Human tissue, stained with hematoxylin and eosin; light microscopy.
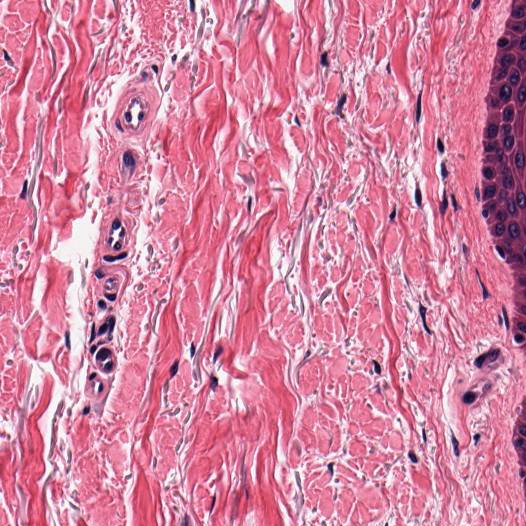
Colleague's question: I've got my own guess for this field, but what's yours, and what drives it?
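Most of the field is dermis, dense stroma of closely packed pink collagen bundles.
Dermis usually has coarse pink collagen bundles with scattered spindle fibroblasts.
Here sparse, slender, spindle-shaped dark nuclei lie scattered between the bundles, which run mainly from top to bottom in wavy strands. A narrow strip of epithelium with crowded dark purple nuclei edges the upper right.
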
